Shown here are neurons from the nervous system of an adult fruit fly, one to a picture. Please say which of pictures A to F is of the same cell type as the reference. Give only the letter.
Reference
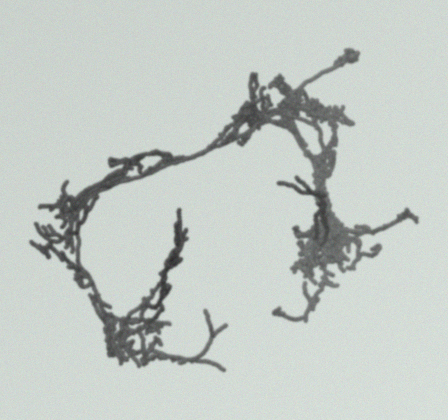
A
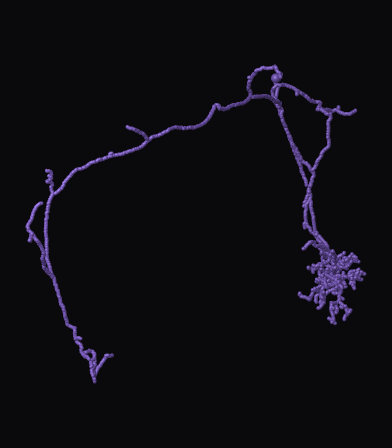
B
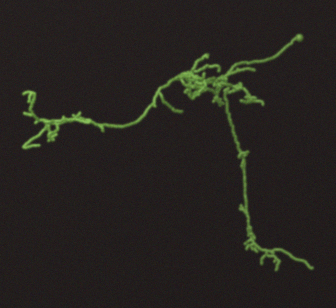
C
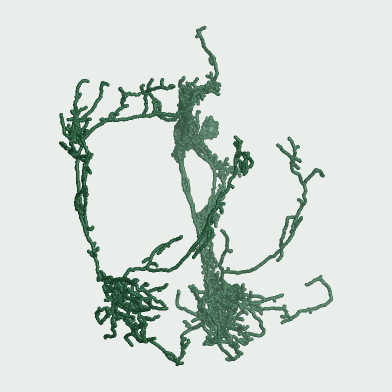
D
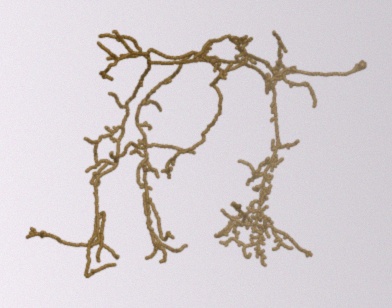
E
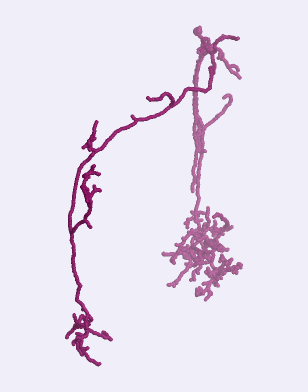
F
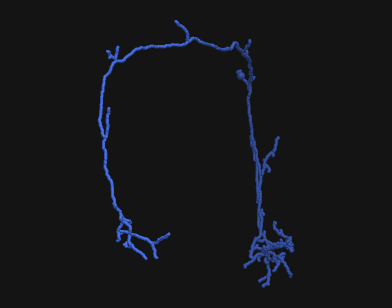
C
